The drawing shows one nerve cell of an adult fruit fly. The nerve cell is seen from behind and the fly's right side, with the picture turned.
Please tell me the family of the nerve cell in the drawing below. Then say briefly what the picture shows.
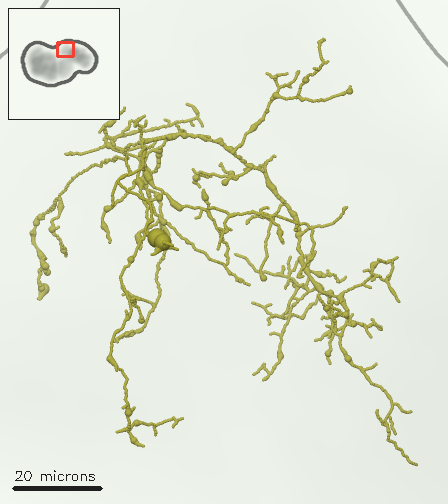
The family is hemilineage 20A.22A. This is a nerve-cord intrinsic neuron. By the scale bar it is about 100 microns tall in this view. Dozens of branch ends can be seen.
